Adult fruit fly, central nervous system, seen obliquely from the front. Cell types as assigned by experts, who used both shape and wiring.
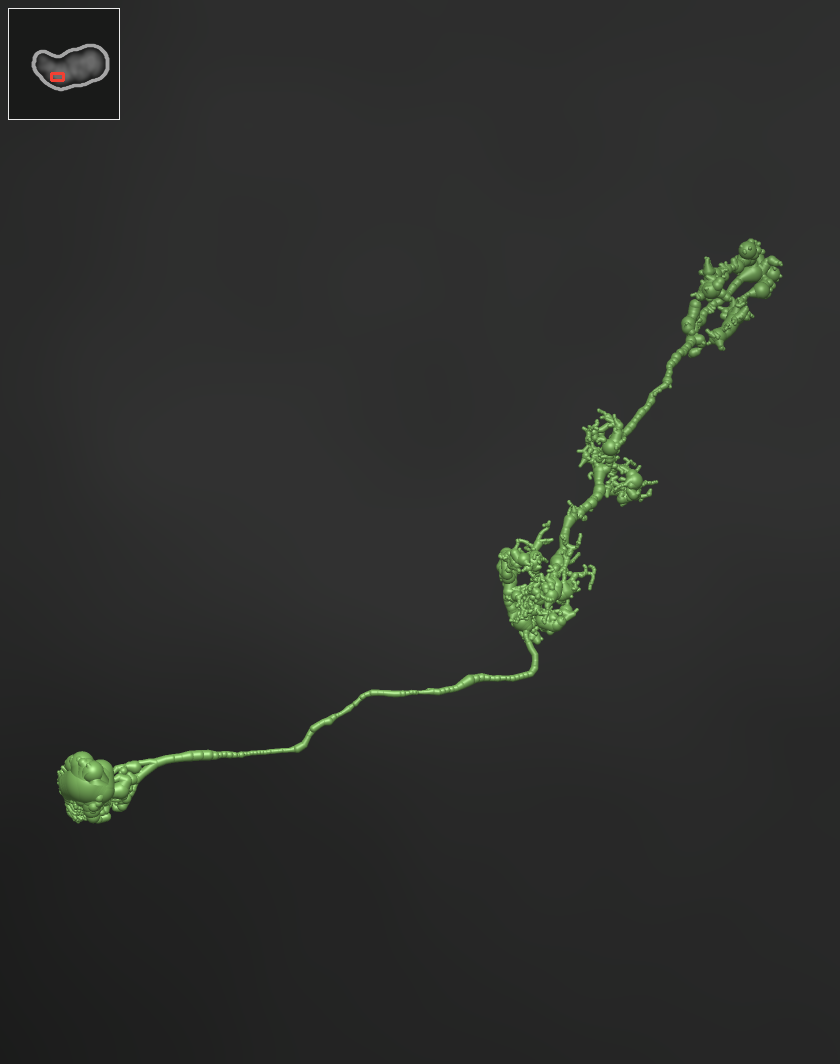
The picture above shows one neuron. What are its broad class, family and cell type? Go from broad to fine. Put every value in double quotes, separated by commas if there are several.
"optic-lobe intrinsic neuron", "Mi", "Mi1"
